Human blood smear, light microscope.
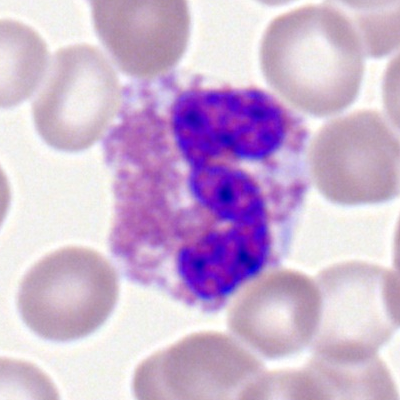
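Eosinophil in a stained blood smear. Nucleus: three lobes arranged one above another, lying toward the right side of the cell. Chromatin: deep purple, dense and clumped. Cytoplasm: plentiful, mostly on the left, and very pale between its granules.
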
